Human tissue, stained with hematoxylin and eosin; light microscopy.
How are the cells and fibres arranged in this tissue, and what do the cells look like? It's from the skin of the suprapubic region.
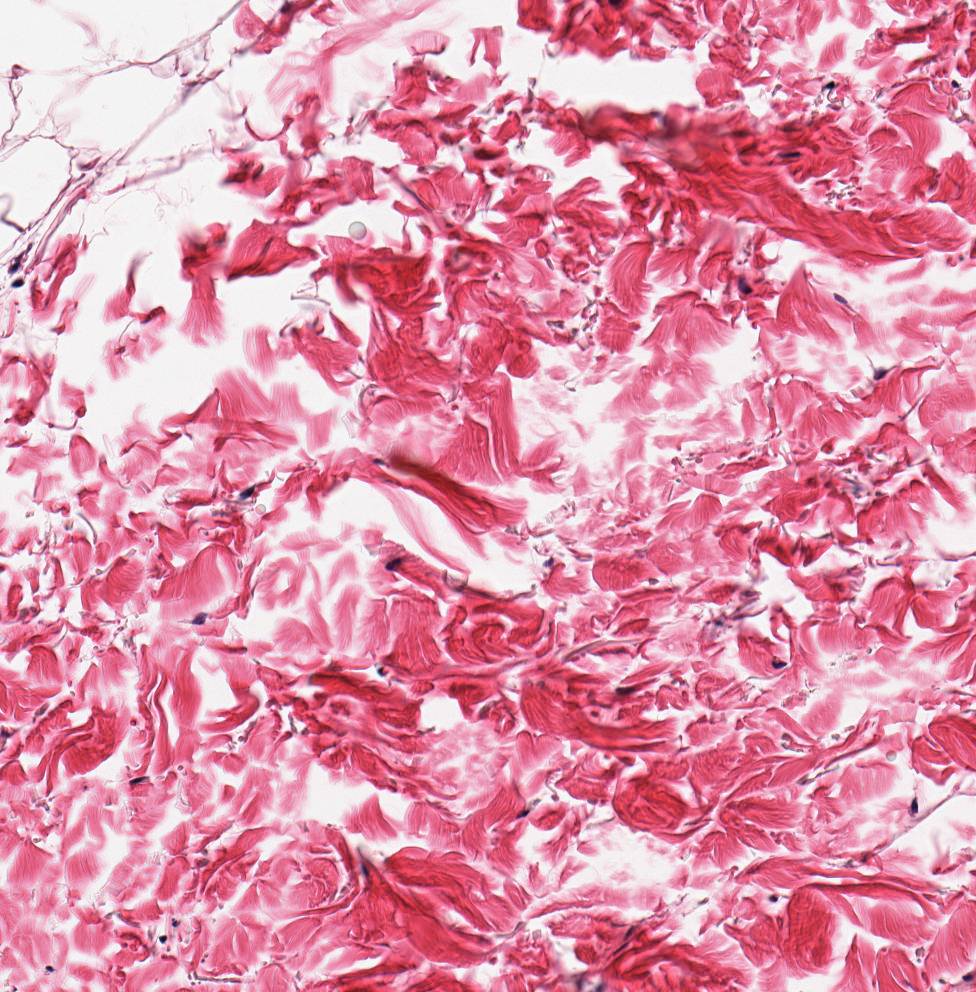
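Look first at the thick, deep pink collagen bundles: they fill nearly the whole field and run haphazardly in many directions. Inside each bundle you can follow fine wavy fibrils along its length. Cells are sparse; only small dark spindle-shaped nuclei appear, scattered between the bundles. Move to the upper left corner, where the dense bundles give way to a loose network of delicate, thin, pale strands.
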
